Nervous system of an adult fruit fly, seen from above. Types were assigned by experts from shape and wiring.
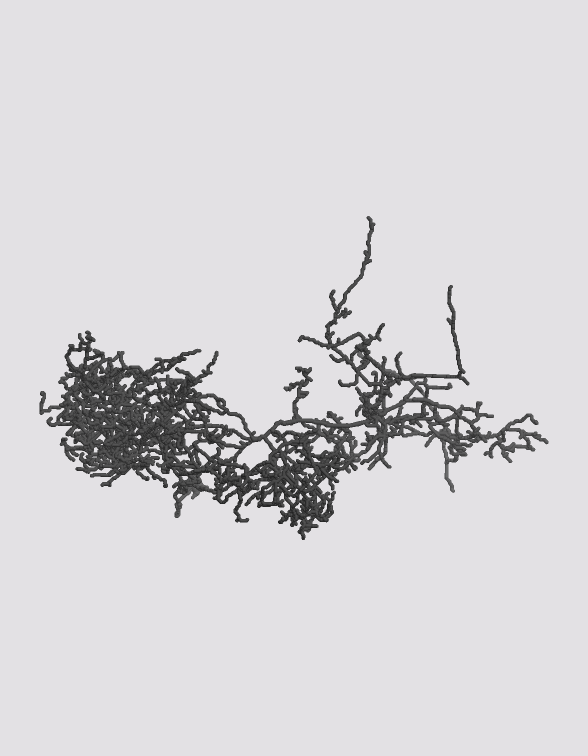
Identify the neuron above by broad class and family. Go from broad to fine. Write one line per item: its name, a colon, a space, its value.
broad class: central-brain intrinsic neuron
family: class DAN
